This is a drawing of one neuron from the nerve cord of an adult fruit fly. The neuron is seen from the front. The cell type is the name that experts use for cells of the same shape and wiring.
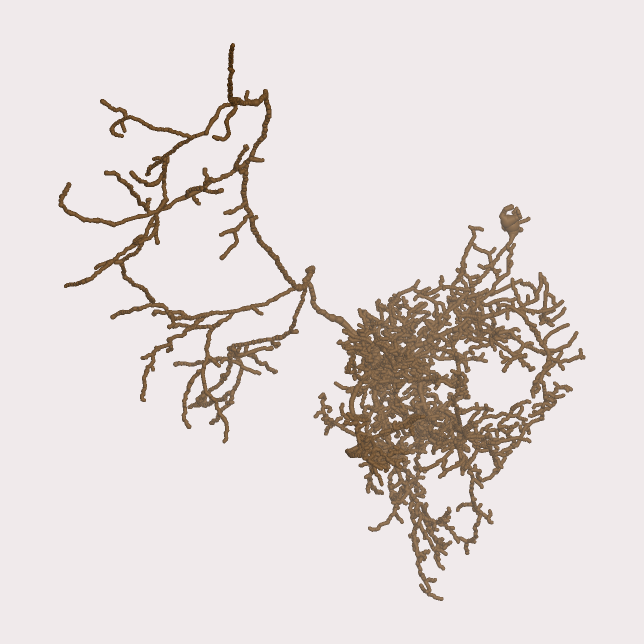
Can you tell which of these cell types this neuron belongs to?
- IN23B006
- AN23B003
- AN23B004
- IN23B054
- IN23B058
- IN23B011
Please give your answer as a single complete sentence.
The cell type that this neuron has is AN23B003.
